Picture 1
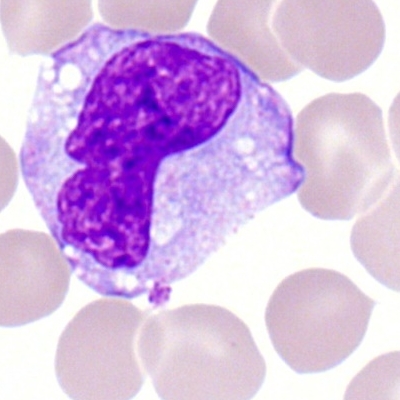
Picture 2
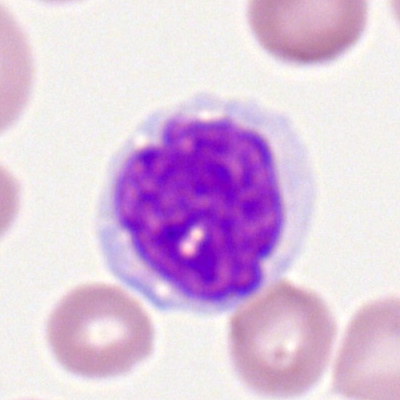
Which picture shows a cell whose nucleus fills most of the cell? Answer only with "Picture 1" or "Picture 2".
Picture 2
